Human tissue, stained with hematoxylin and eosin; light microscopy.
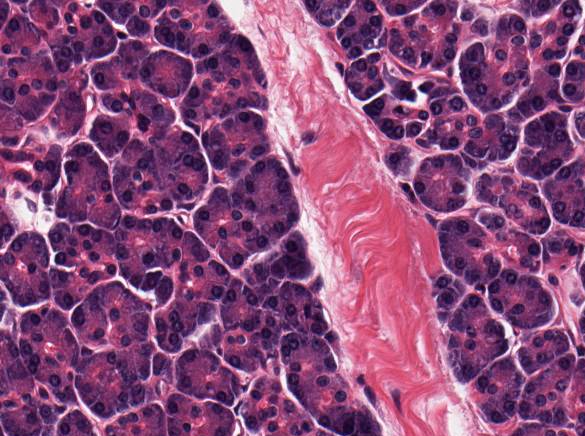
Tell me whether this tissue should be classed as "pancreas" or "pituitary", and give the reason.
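The answer is pancreas. Its acinar cells have round, dark nuclei that lie toward the outer base of each acinus. Their cytoplasm is deep purple at the base and grows pinker toward the centre of the acinus. A central fibrous band carries wavy collagen fibres running along its length, with very few nuclei.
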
